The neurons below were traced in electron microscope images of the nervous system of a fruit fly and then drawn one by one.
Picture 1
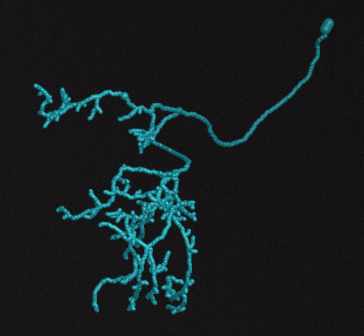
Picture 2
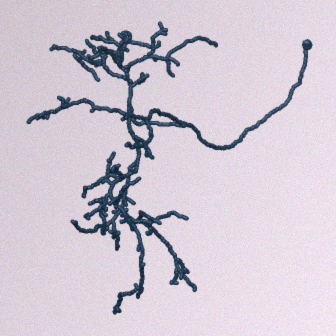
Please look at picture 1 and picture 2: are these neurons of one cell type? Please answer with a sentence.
They are of the same cell type.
